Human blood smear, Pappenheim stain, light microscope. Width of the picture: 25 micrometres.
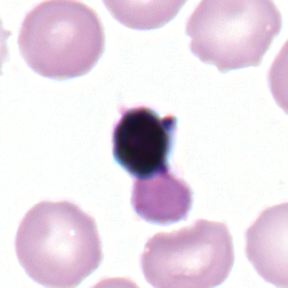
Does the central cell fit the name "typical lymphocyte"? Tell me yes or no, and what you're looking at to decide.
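The nucleus stains a very dark purple, close to black, all the way through.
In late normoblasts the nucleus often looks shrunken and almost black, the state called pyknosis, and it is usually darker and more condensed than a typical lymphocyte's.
This dark nucleus therefore goes with normoblast rather than typical lymphocyte. No nucleoli can be made out. Against the lower edge of the nucleus lies a rounded pink-lilac body without a nucleus, smaller than the red cells around it and free of granules. A small dark purple knob sits on the upper right edge of the nucleus. Taken together, the cell is a normoblast, not a typical lymphocyte.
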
